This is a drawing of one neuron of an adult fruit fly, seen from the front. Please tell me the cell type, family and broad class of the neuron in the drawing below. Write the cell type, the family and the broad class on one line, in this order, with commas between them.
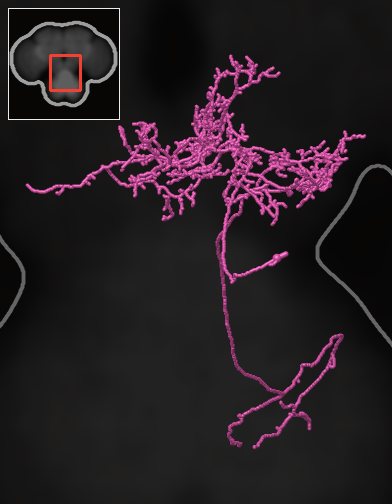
DNg52, DNg, descending neuron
